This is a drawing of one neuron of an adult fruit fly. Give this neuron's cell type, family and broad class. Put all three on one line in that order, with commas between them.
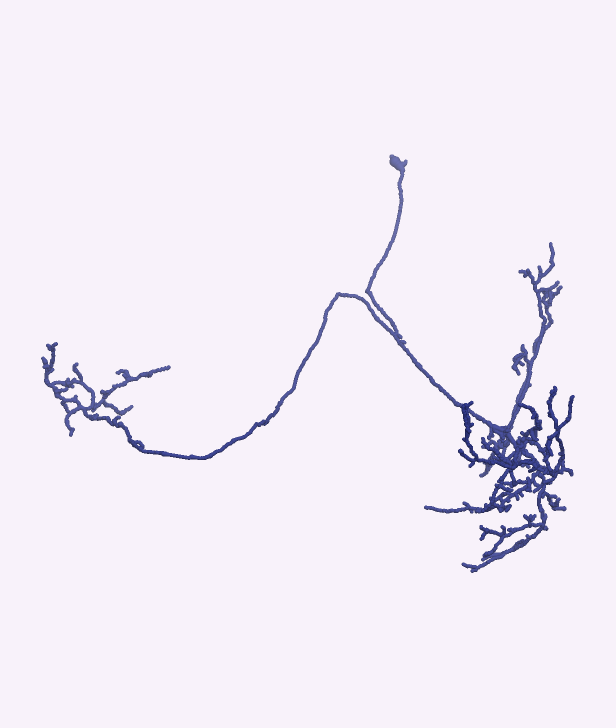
WED079, hemilineage WEDd2, central-brain intrinsic neuron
